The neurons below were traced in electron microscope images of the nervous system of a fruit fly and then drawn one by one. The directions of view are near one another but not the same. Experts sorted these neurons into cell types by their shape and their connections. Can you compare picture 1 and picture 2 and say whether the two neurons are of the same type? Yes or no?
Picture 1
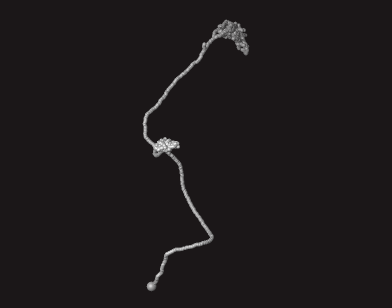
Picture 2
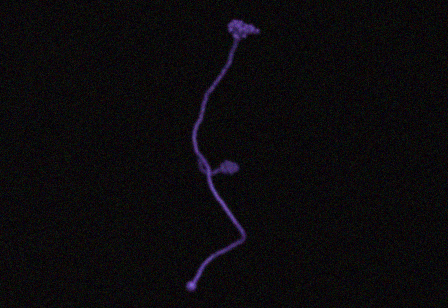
no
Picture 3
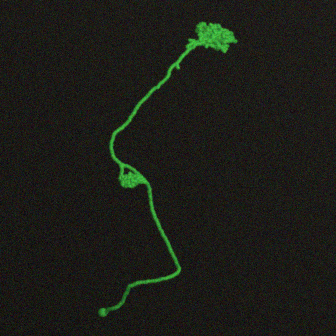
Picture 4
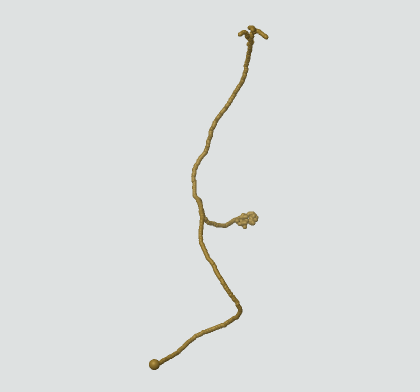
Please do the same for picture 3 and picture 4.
no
